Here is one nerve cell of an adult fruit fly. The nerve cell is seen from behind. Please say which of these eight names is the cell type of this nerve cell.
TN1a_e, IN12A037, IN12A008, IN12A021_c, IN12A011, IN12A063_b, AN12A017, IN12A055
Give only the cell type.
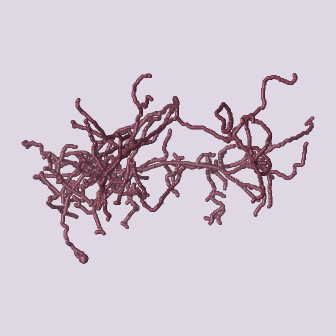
IN12A021_c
